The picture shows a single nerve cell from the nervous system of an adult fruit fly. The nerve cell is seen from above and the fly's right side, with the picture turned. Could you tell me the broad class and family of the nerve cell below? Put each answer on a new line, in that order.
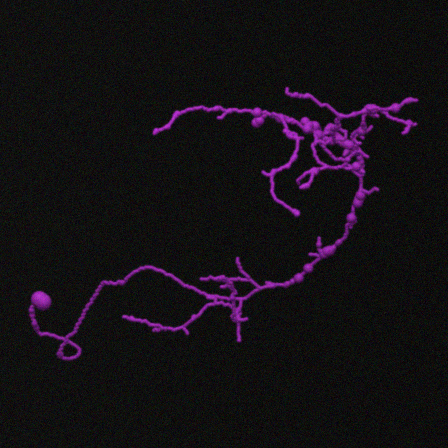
nerve-cord intrinsic neuron
hemilineage 14A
